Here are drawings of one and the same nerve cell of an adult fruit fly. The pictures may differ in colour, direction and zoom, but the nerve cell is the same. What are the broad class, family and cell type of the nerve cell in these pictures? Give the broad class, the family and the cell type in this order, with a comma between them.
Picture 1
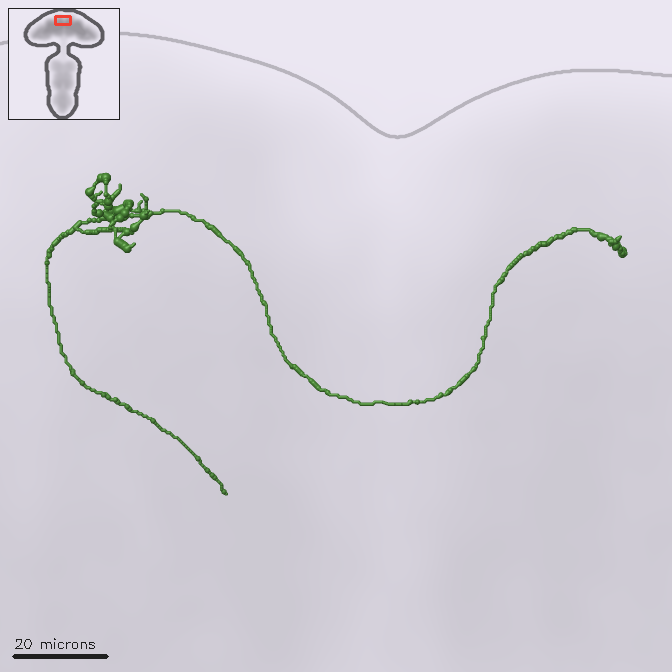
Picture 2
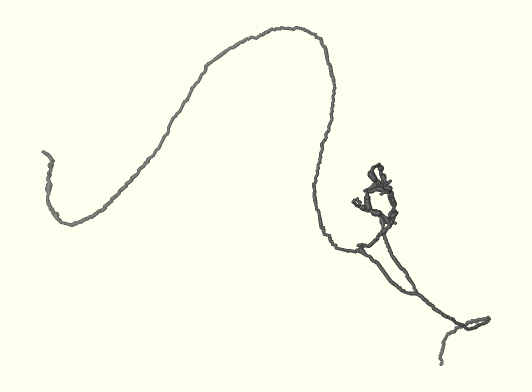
sensory neuron entering the brain, class olfactory, ORN_VC1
